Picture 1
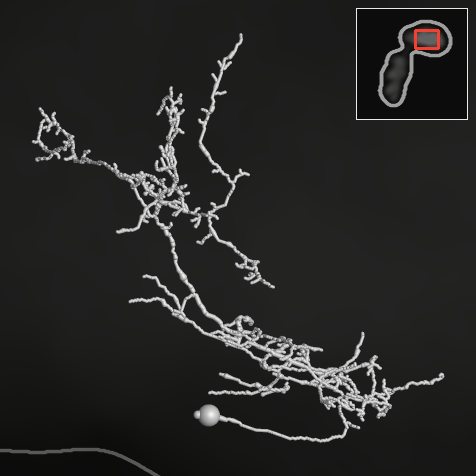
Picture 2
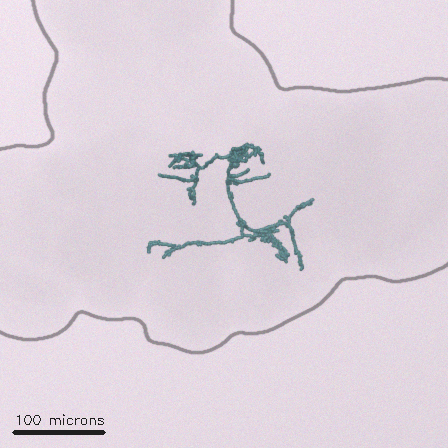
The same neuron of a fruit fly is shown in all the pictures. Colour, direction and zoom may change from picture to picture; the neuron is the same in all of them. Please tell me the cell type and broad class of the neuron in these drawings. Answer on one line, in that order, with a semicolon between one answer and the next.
PS312; central-brain intrinsic neuron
